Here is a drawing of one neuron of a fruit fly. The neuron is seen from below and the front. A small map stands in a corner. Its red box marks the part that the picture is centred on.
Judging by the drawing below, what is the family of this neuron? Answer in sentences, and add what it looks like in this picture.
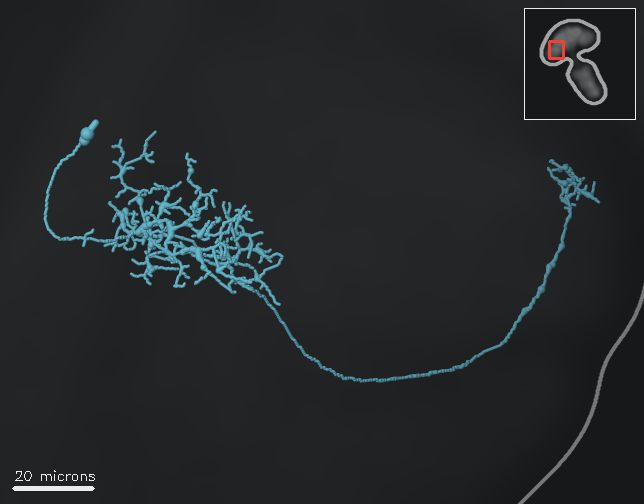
Its family is Tm. Its broad class is optic-lobe intrinsic neuron. It lies in the brain. The cell body can be seen at the upper left of the picture. From left to right in the picture it spans about 140 microns.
